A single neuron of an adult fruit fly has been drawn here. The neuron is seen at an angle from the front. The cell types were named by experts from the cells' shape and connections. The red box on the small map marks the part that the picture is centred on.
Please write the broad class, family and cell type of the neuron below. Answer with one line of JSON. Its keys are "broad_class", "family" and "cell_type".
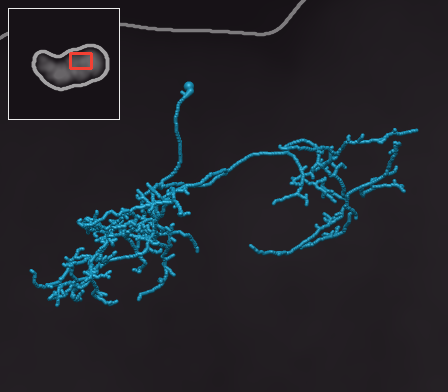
{"broad_class": "central-brain intrinsic neuron", "family": "hemilineage DM1_dorsal", "cell_type": "CB4073"}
